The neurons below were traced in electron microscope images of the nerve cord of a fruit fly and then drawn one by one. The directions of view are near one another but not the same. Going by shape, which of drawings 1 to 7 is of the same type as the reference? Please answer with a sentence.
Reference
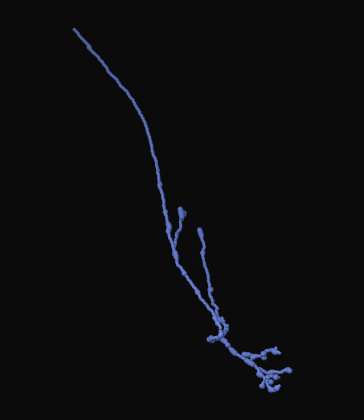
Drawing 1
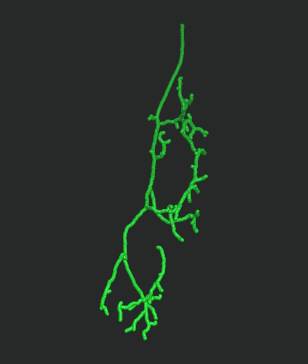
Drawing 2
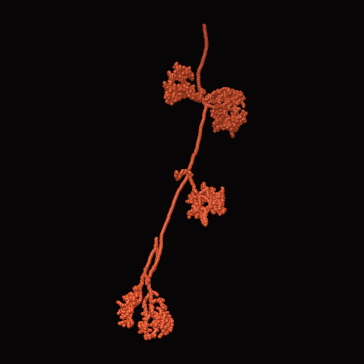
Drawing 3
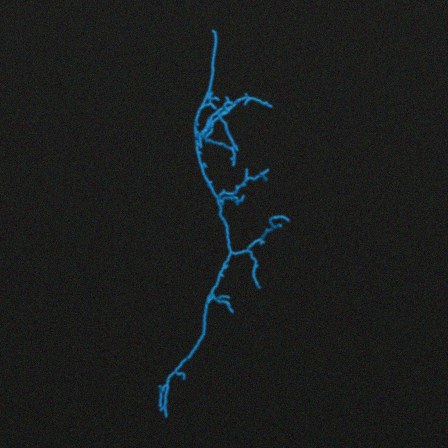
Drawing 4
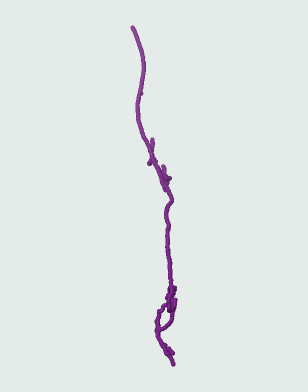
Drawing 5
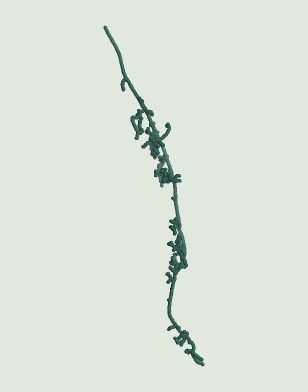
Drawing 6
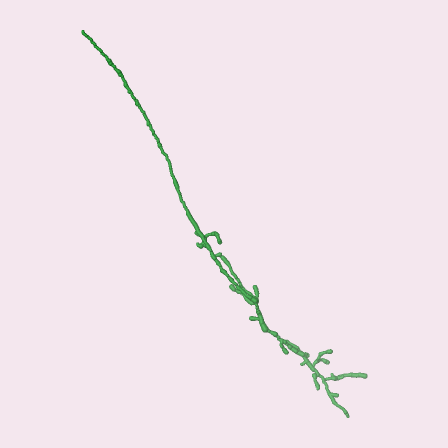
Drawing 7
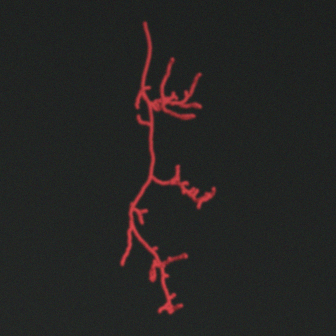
Drawing 6 is of the same cell type.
